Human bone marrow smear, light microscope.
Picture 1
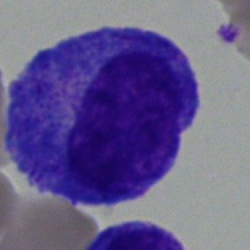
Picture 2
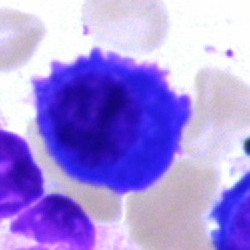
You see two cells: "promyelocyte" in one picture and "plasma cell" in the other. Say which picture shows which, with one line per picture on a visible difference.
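In picture 1 we see a promyelocyte: The cytoplasm holds many fine purple granules.
In picture 2 we see a plasma cell: No granules are visible in the cytoplasm.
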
